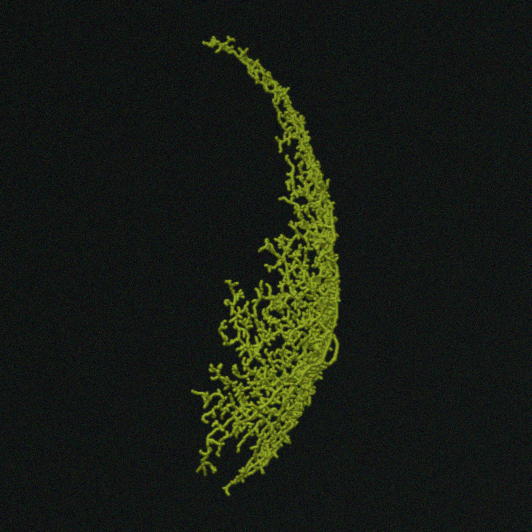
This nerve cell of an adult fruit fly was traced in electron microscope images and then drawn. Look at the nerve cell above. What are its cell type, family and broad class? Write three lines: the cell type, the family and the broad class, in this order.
Dm17
Dm
optic-lobe intrinsic neuron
